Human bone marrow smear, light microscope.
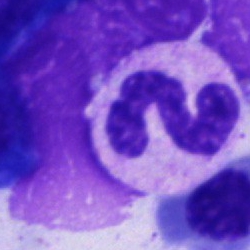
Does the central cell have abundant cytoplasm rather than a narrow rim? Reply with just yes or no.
Yes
